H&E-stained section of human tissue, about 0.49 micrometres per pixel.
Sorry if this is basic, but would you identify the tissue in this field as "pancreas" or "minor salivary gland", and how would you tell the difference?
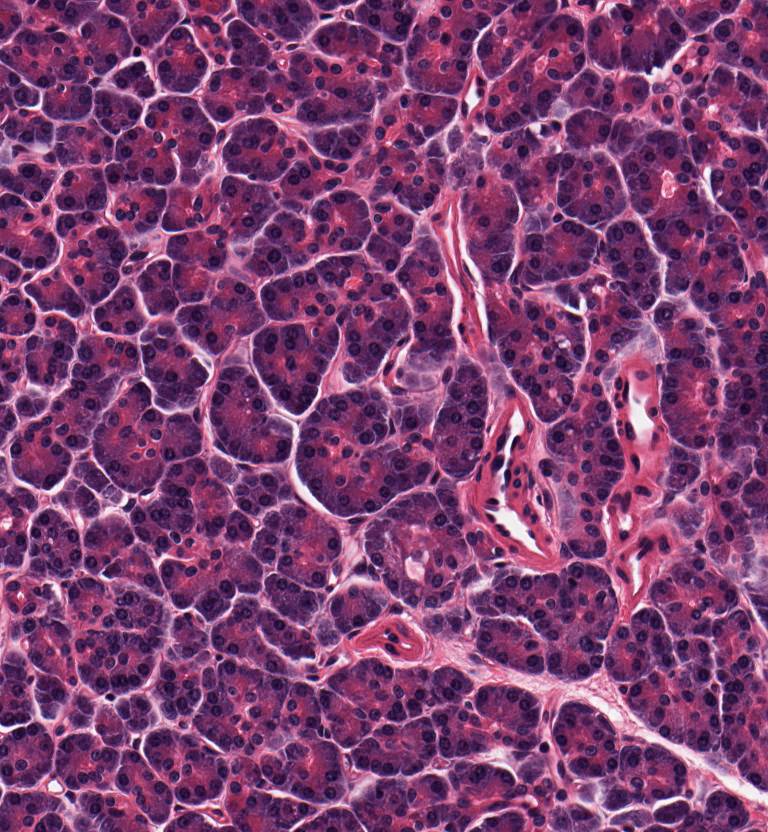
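It is pancreas.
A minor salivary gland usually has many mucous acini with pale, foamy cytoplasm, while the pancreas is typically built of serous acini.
Here the acinar cells are purple at the base and pink toward the acinus centre, not pale and foamy. The rounded acini are closely packed with very little tissue between, round nuclei sit at their outer edge, and central lumens are tiny.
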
